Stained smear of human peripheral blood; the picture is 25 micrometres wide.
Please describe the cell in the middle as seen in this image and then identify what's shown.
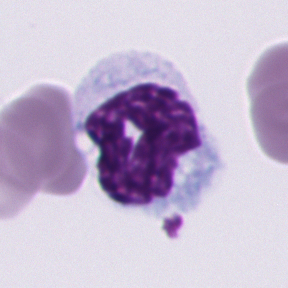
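The nucleus is folded into a ring-like shape around a small clear gap. The cytoplasmic rim is widest above the nucleus and contains no coarse coloured granules. The cell outline is irregular rather than smoothly round. The cell is a monocyte.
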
